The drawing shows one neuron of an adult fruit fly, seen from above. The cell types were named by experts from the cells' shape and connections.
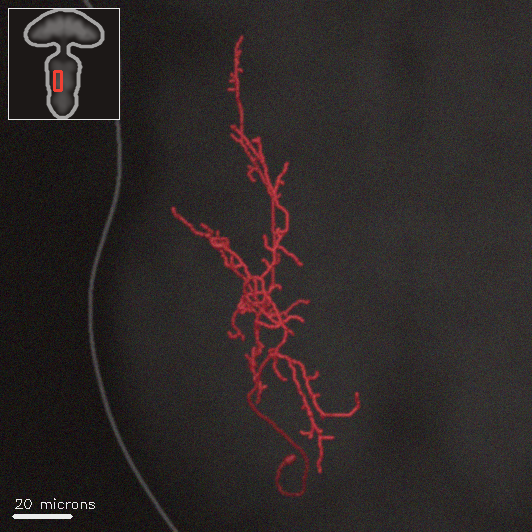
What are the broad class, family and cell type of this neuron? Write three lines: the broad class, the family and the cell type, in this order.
nerve-cord intrinsic neuron
hemilineage 03B
IN03B066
